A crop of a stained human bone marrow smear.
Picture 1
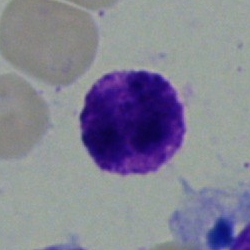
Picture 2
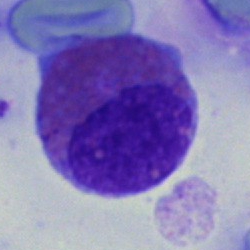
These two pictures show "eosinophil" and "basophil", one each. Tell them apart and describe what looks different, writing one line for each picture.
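In picture 1 we see a basophil: No distinct rim of cytoplasm can be seen around the nucleus.
In picture 2 we see an eosinophil: The cytoplasm is plentiful and fills the upper left part of the cell.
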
